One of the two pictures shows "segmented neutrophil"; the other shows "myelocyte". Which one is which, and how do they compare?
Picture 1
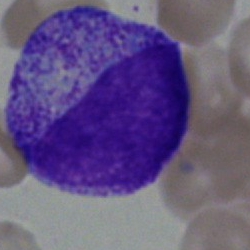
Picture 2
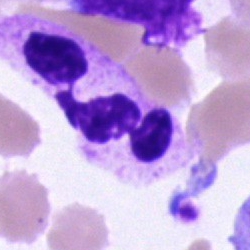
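So, the myelocyte is in picture 1, which leaves the segmented neutrophil for picture 2. Starting with the outlines, I see the myelocyte is roughly round, whereas the segmented neutrophil is oval, drawn out from upper left to lower right. In the myelocyte, the nucleus sits in the lower right part of the cell, and where it meets the cytoplasm its edge runs as an almost straight diagonal line. That nucleus is stained a deep purple, and fairly evenly.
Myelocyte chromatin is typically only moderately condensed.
The segmented neutrophil, on the other hand, has dense, dark purple chromatin gathered into clumps.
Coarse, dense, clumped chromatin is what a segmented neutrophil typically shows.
Its cytoplasm, I notice, is plentiful and pale lilac. One thing they share: pale red cells lie up against both of them.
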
